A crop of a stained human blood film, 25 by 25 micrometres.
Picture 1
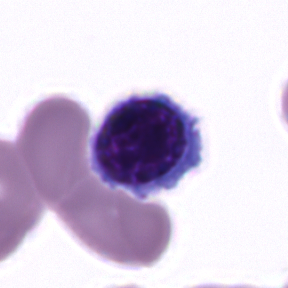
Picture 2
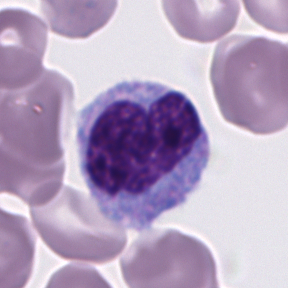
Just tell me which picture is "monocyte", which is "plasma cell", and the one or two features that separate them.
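Of the two, picture 2 holds the monocyte and picture 1 the plasma cell. The monocyte's nucleus has a notch at its top edge that gives it a folded, kidney-like shape.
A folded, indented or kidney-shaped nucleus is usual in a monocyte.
Its pale grey-blue cytoplasm has a faint, fine granularity with a dusty look, while the plasma cell shows no distinct granules in its cytoplasm.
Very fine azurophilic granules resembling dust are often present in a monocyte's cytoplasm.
The nucleus of the monocyte takes up about 60% of the cell's area.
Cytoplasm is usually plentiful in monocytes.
The monocyte measures about 12 micrometres across and the plasma cell about 10 micrometres.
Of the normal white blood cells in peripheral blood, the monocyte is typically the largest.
The plasma cell's outline is roughly round, but its border is ragged with small, fine projections, clearest on the right side. Its chromatin is dark purple and densely clumped, with no distinct nucleoli. No vacuoles are visible in the plasma cell, and no distinct ones in the monocyte. Red cells touch the monocyte along its lower left edge.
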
